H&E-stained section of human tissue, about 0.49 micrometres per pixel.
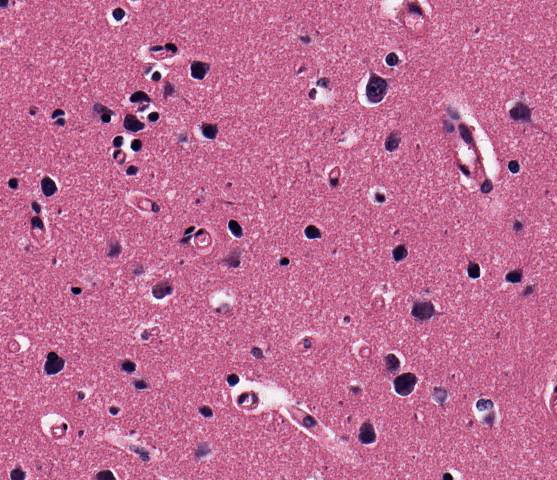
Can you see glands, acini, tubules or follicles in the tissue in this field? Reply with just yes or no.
No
